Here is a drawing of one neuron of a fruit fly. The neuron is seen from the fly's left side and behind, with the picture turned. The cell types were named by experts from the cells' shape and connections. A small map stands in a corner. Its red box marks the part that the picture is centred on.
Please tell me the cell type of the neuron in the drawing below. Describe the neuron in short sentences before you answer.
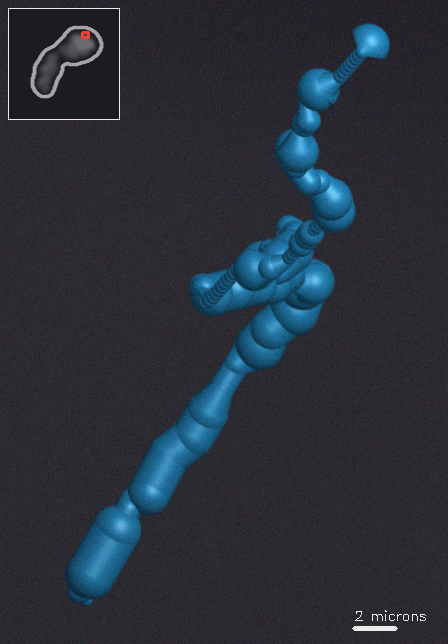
By the scale bar it is about 25 microns tall in this view. There are a dozen or fewer branch ends. It is a photoreceptor or other optic-lobe sensory neuron. The cell type is R8y.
